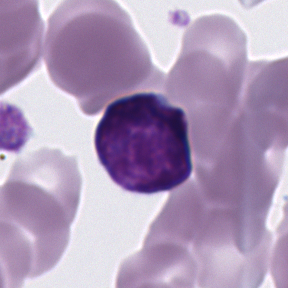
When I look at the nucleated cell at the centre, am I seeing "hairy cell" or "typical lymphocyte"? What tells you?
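This is a typical lymphocyte. The deciding point is its cytoplasm, which is scant, with no wide rim visible around the nucleus.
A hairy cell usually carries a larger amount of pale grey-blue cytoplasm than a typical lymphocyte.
Also seen are dense, dark purple, clumped chromatin and a nucleus that is round in outline, with no lobes or deep indentation; no coloured granules appear anywhere in the cell.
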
